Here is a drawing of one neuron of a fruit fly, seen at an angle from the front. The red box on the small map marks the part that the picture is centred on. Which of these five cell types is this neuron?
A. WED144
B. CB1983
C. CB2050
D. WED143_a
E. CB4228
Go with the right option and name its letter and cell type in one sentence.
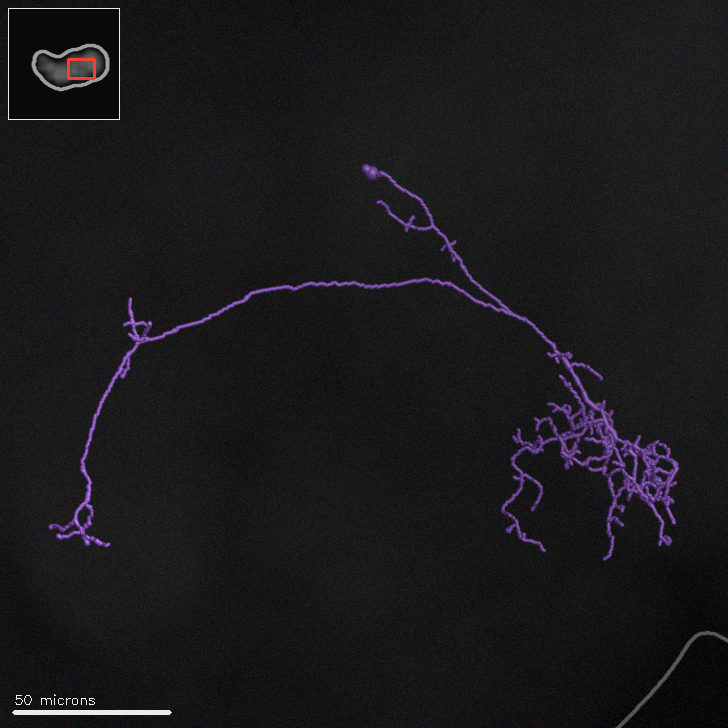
The neuron is of the CB4228 cell type, which is option E.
